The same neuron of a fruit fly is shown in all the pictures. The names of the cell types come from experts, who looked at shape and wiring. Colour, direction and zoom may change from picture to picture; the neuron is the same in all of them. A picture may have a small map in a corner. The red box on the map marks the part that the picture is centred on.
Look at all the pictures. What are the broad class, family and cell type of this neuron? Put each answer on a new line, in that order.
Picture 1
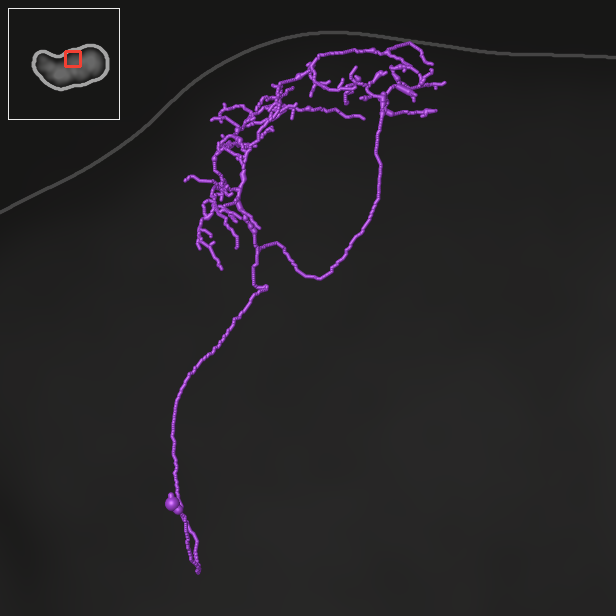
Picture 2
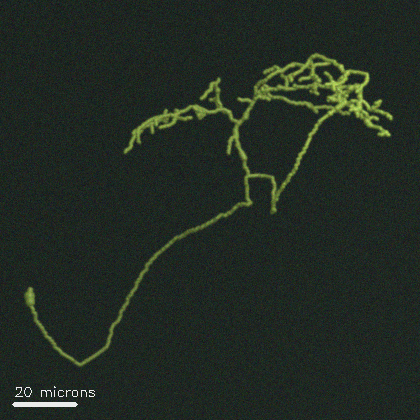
central-brain intrinsic neuron
hemilineage SLPal3_and_SLPal4_dorsal
CB4122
